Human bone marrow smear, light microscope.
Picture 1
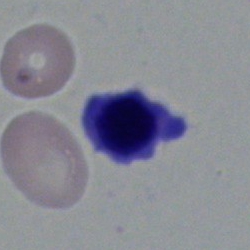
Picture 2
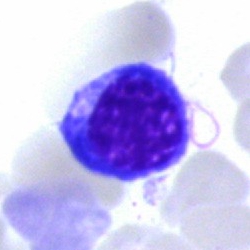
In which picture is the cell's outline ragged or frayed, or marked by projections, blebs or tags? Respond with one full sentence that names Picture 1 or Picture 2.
The edge of the cell in picture 1 is rough.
